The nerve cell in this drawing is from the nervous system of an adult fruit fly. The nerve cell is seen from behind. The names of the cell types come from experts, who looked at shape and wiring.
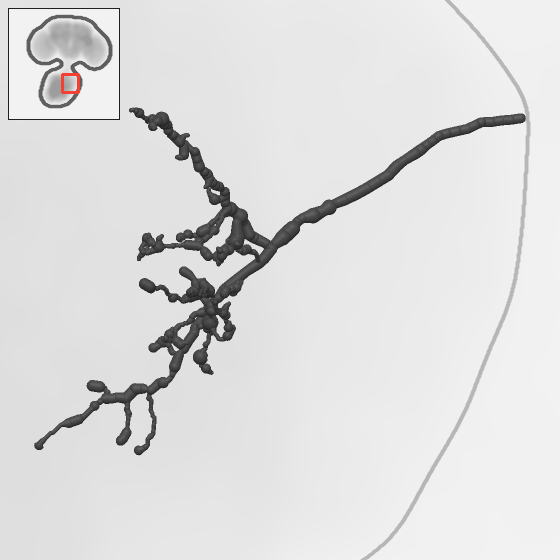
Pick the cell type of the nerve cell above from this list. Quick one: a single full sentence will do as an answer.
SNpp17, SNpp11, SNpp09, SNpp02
It is SNpp09 that is the cell type of the nerve cell.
